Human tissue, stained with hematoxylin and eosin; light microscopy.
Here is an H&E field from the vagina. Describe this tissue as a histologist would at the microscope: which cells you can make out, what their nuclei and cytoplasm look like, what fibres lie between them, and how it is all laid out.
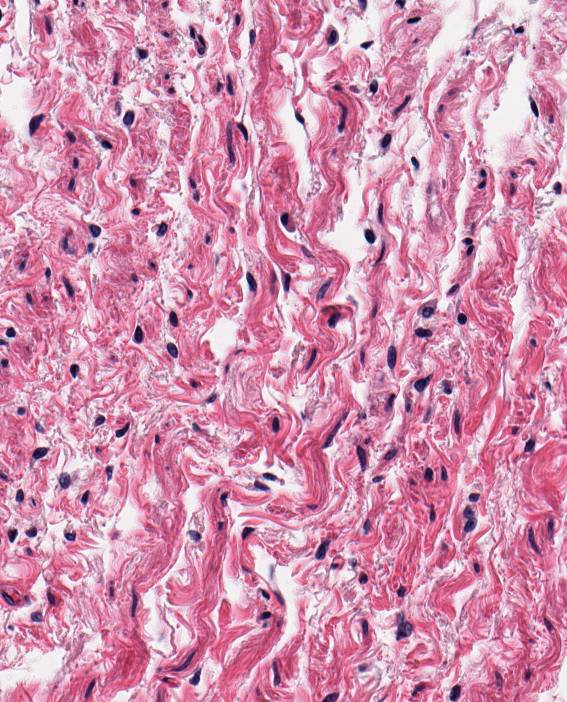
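See how wavy pink fibre bundles fill the field, with scattered nuclei but no glands, tubules or other organised units. Between the fibres lie small, dark purple nuclei, oval to elongated, some curved or wavy. No cytoplasm stands apart from the fibres; no fat cells appear.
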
